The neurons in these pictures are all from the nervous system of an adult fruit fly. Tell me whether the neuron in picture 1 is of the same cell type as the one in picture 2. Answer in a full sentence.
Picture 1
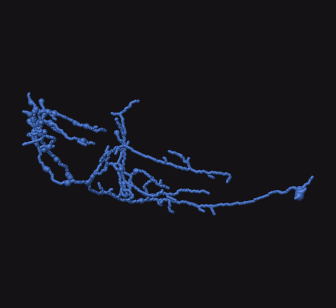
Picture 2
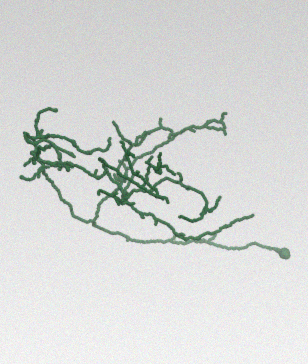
They are of the same cell type.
